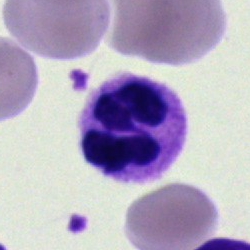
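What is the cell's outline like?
Round and smooth.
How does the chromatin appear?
Dense, dark purple and clumped.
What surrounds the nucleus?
A moderate rim of pale pinkish-lilac cytoplasm holding fine, faint pinkish granules.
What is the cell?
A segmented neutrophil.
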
